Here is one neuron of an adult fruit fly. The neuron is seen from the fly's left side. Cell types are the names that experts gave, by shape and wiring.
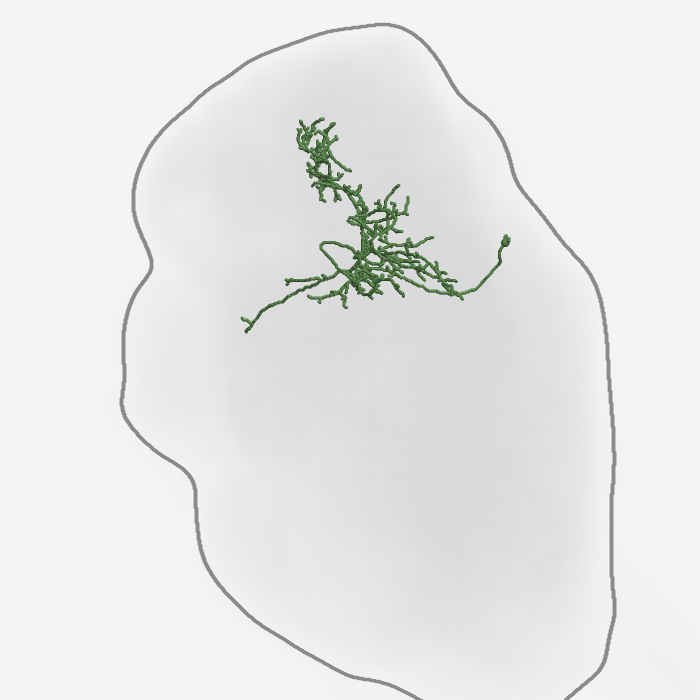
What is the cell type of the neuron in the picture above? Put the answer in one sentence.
The cell type is CL267.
